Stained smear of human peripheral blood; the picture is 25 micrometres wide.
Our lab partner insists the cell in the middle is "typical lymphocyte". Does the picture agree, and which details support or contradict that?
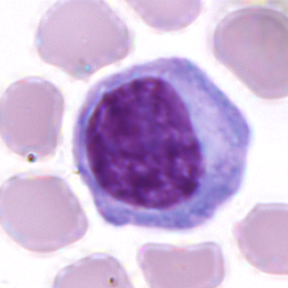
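Here's what's there: a cell about 16 micrometres across with a somewhat angular outline, several blunt corners rather than a smooth circle. Its nucleus is about 11 micrometres across and fills about 50% of the cell's area, and the chromatin is deep purple and patchy, darker clumps among lighter areas. Next to the nucleus, on its right, lies a paler zone of cytoplasm; there are no distinct granules, and the surface has no hair-like or bleb-like projections. Red cells ring it, close but separated by a thin pale gap.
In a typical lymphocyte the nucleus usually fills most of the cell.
At about 50% of the area, this nucleus falls short of that, which speaks against typical lymphocyte.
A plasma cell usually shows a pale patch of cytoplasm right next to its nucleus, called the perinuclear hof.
The paler zone beside this nucleus matches that.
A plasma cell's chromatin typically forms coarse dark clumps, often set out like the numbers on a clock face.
The darker clumps in this chromatin go along with that too. So the name that fits is plasma cell, not typical lymphocyte.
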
